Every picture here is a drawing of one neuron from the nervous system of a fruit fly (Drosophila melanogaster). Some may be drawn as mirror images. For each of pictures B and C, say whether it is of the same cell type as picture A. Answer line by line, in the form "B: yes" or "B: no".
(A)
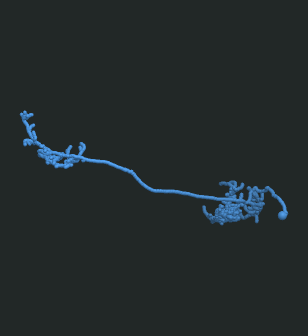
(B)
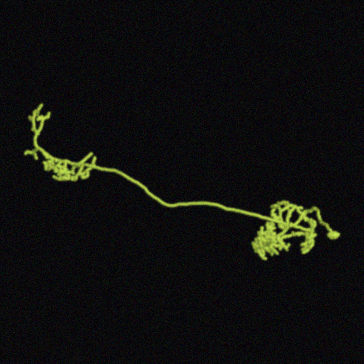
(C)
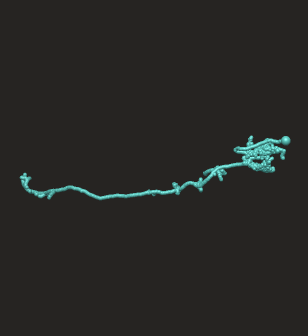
B: yes
C: yes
